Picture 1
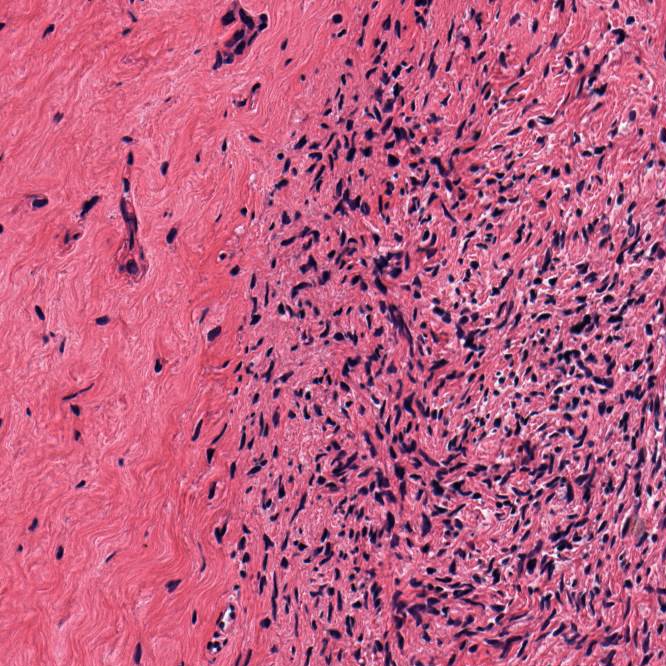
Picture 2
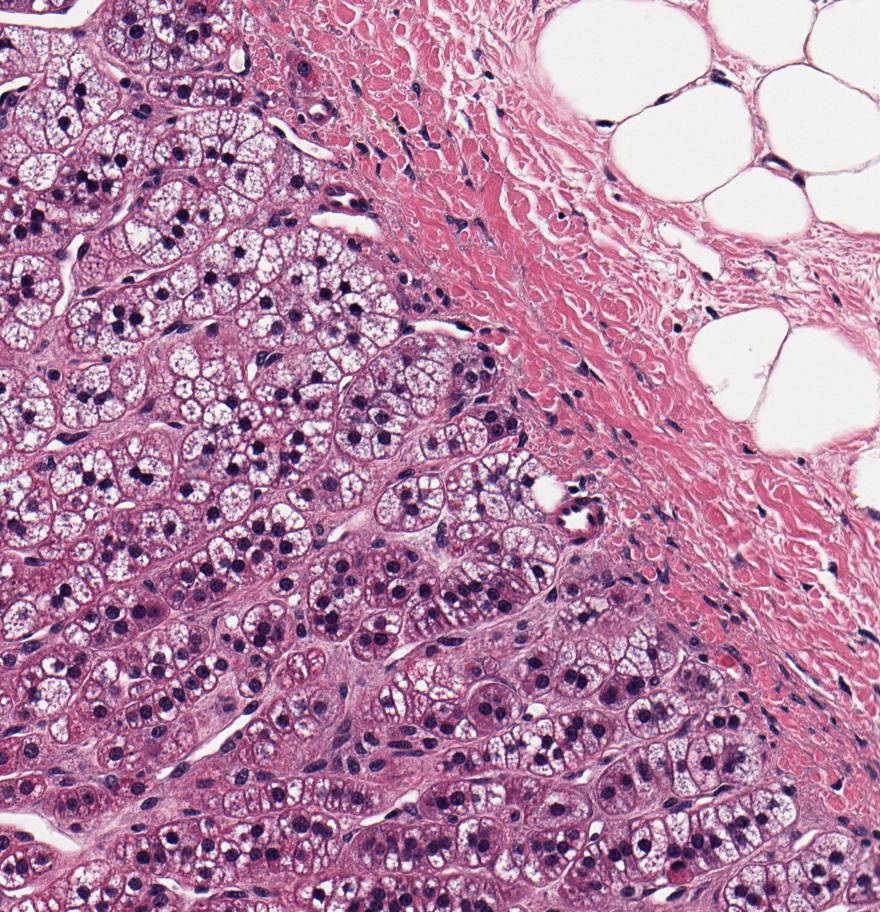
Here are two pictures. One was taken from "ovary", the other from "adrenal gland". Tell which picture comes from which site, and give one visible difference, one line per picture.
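The field in picture 1 comes from the ovary. The cellular zone is crowded with spindle-shaped cells bearing elongated, darkly stained nuclei.
The field in picture 2 comes from the adrenal gland. The epithelial cells each have a single small, round, dark nucleus.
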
